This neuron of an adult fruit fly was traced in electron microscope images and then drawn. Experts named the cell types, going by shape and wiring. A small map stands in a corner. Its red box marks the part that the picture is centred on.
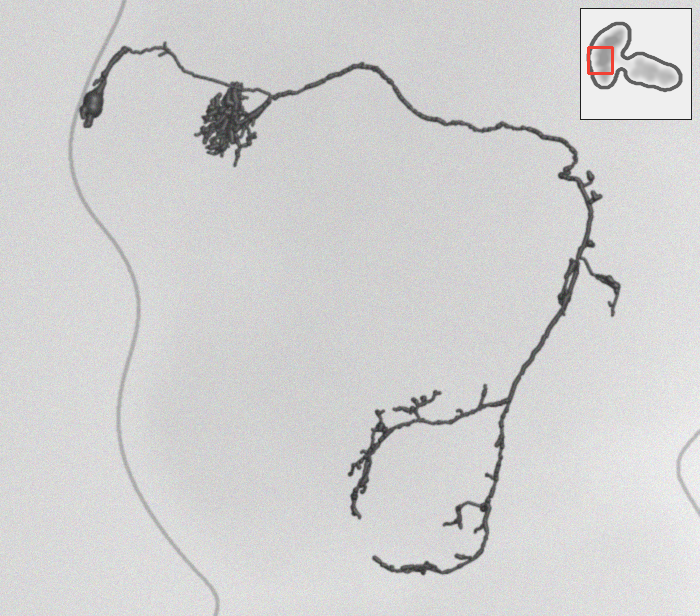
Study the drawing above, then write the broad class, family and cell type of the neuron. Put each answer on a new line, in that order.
central-brain intrinsic neuron
class ALPN
VM4_adPN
